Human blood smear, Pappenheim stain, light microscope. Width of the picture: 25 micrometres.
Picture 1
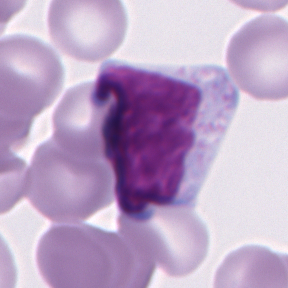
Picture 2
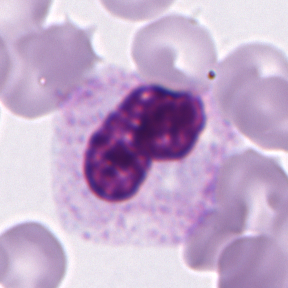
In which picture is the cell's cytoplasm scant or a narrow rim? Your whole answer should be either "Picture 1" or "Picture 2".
Picture 1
